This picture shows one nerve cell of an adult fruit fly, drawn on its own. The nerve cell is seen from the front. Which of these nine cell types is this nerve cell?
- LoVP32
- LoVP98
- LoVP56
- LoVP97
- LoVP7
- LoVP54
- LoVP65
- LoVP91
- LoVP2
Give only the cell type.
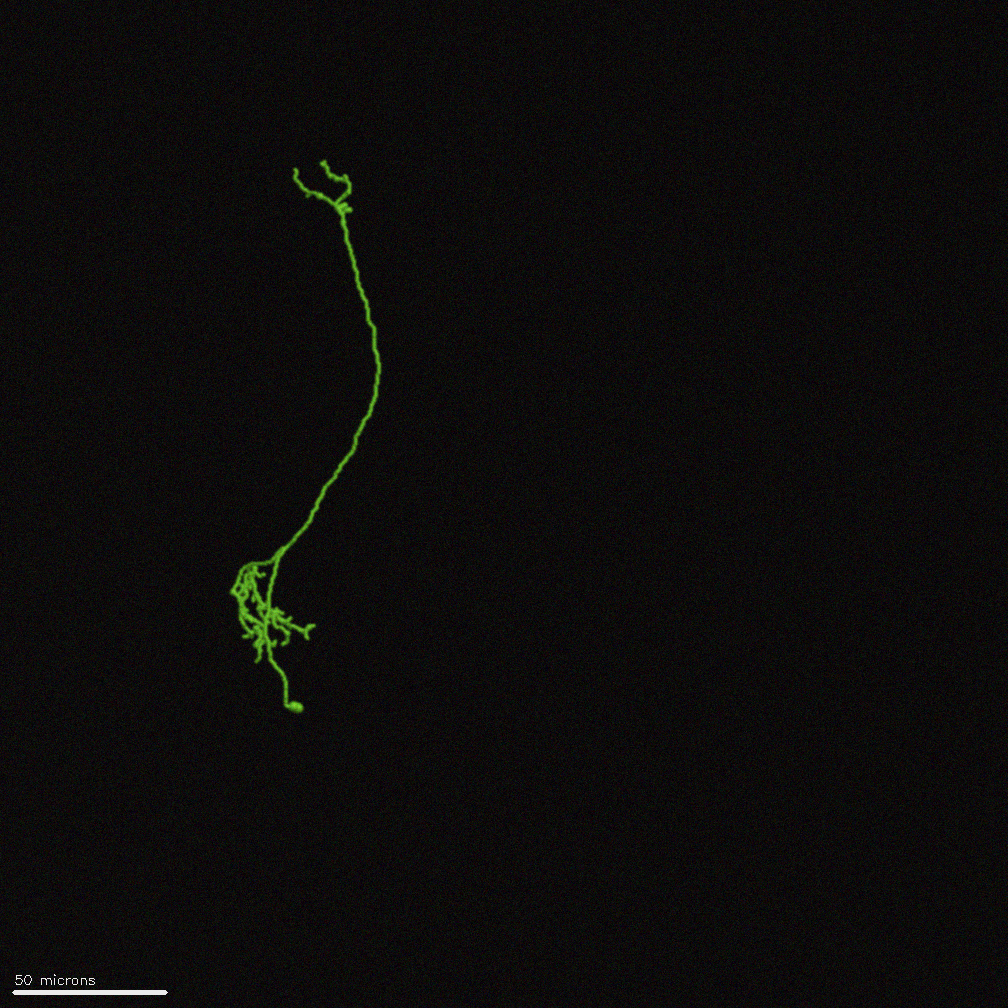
LoVP7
